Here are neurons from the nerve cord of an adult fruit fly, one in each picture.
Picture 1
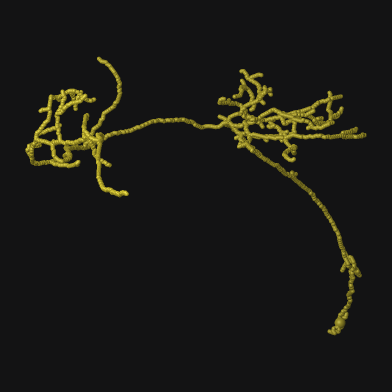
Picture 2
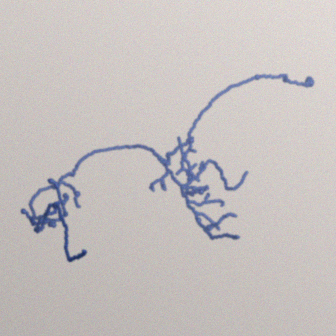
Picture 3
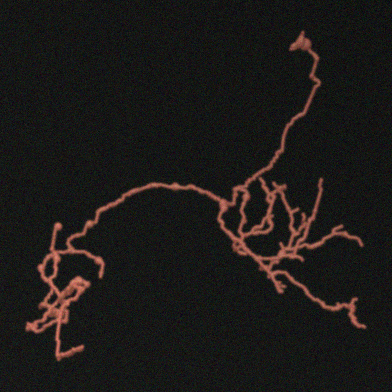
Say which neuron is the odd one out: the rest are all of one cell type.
1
